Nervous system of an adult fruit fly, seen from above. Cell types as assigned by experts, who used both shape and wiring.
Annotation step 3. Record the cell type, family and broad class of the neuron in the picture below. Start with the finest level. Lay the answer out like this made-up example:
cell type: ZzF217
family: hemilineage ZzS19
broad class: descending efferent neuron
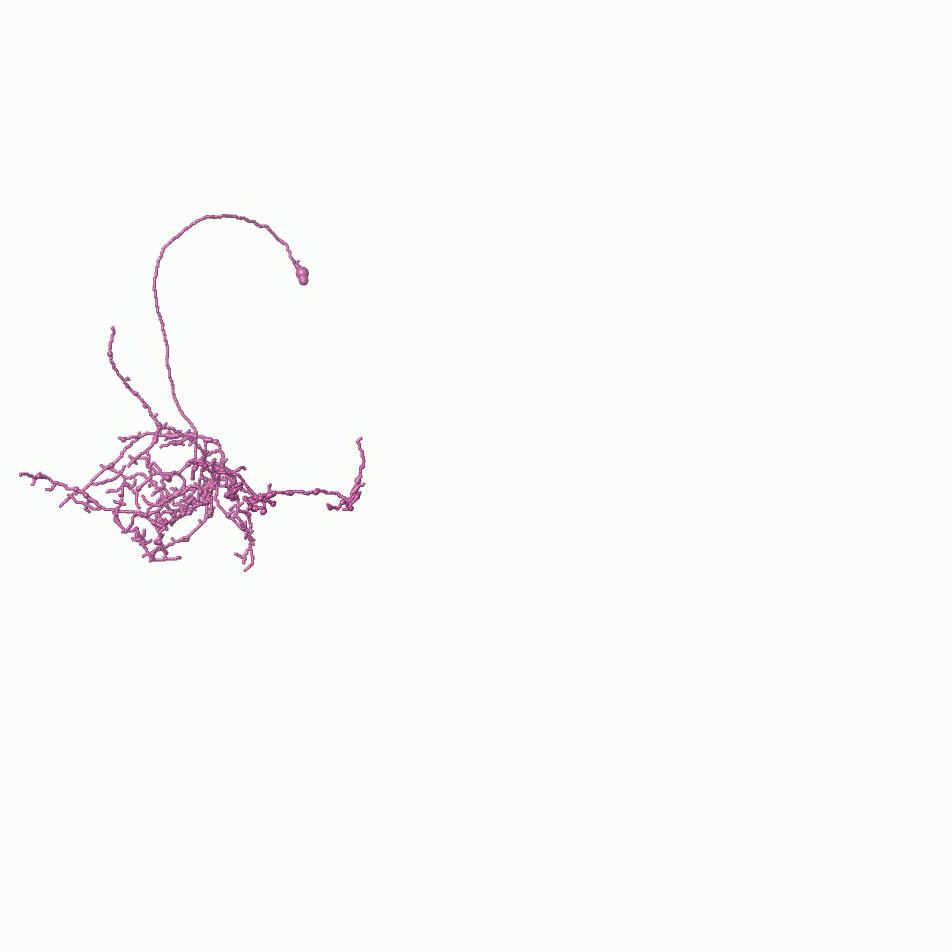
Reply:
cell type: PLP023
family: hemilineage WEDa2
broad class: central-brain intrinsic neuron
